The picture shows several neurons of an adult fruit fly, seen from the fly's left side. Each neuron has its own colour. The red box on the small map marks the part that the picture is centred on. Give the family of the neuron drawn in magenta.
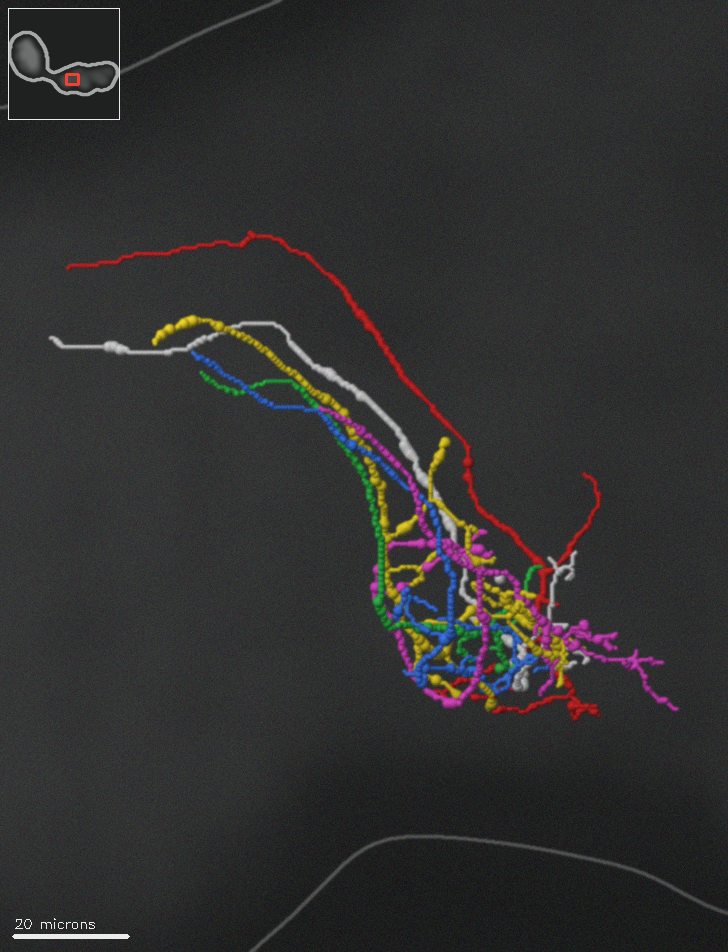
class mechanosensory tactile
